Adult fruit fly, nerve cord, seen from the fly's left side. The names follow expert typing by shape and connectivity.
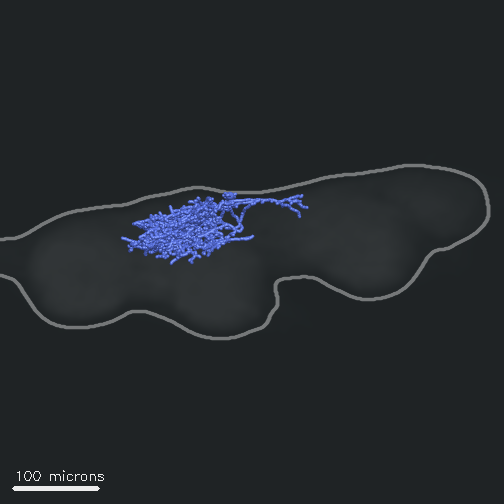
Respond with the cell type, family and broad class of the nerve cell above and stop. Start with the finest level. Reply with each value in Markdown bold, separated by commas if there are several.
**IN19B008**, **hemilineage 19B**, **nerve-cord intrinsic neuron**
